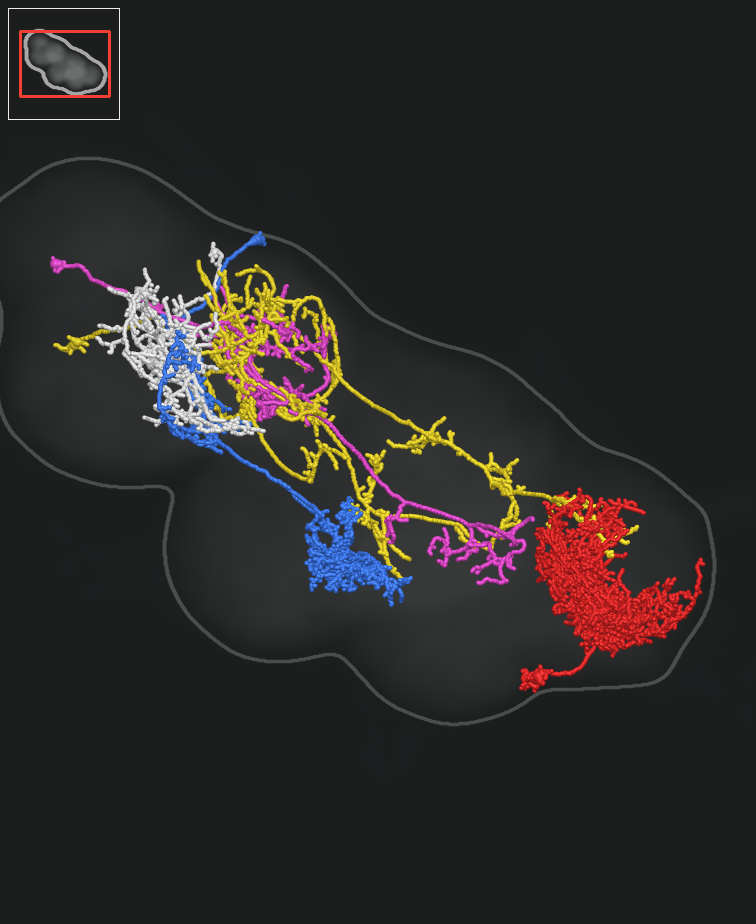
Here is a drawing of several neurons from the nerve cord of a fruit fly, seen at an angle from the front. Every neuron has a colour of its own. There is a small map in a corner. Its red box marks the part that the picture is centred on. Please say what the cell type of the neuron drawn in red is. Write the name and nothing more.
IN13B005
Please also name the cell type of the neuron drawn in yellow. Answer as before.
INXXX101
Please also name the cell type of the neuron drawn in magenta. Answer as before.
IN05B038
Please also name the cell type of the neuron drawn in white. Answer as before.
IN14A016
